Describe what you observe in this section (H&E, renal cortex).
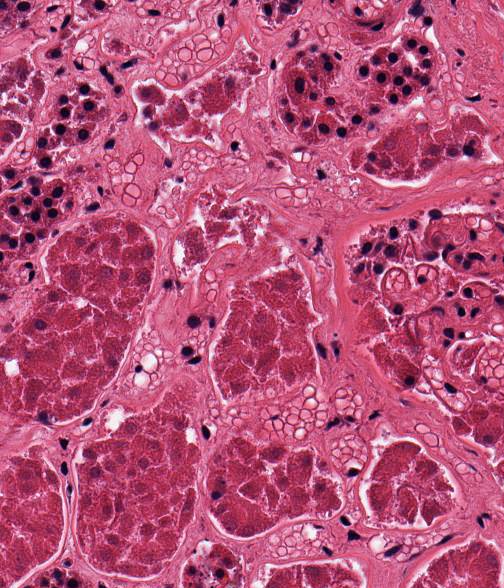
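Thin fibrous septa divide the cells into rounded nests throughout the field. The largest nests, mostly left and lower, have cells with abundant, deeply eosinophilic granular cytoplasm. Within them, nuclei are few and hard to make out. Smaller cells with round, dark, evenly spaced nuclei form groups at the top left, top centre and right side.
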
